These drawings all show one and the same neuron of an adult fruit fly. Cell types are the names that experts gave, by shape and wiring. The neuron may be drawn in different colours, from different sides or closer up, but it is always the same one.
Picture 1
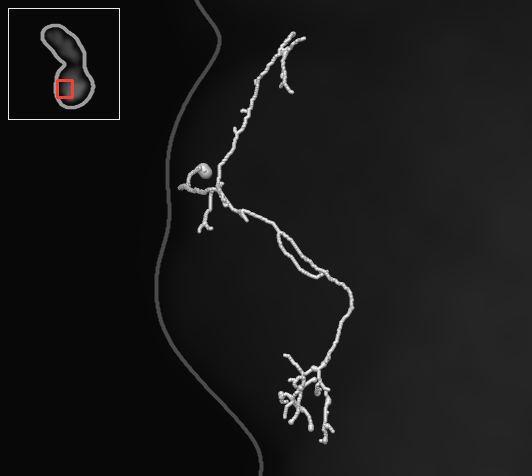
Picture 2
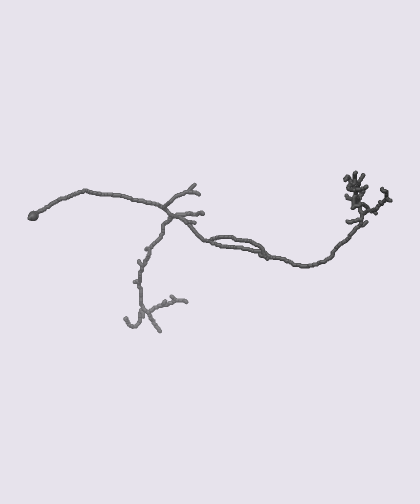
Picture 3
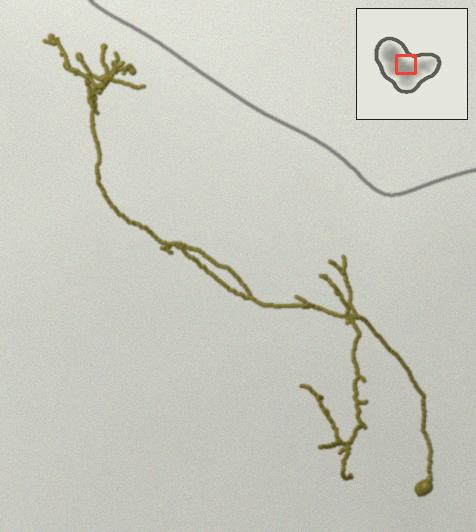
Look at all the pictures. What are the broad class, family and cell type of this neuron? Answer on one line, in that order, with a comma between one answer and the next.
central-brain intrinsic neuron, hemilineage SLPpl1, SMP228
